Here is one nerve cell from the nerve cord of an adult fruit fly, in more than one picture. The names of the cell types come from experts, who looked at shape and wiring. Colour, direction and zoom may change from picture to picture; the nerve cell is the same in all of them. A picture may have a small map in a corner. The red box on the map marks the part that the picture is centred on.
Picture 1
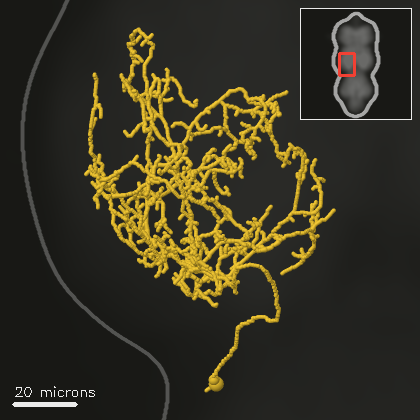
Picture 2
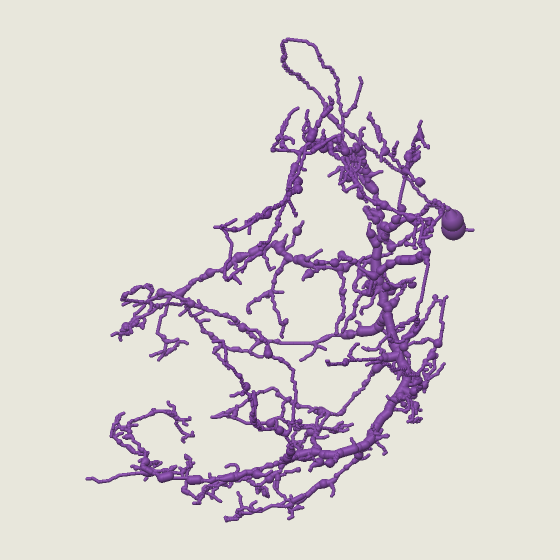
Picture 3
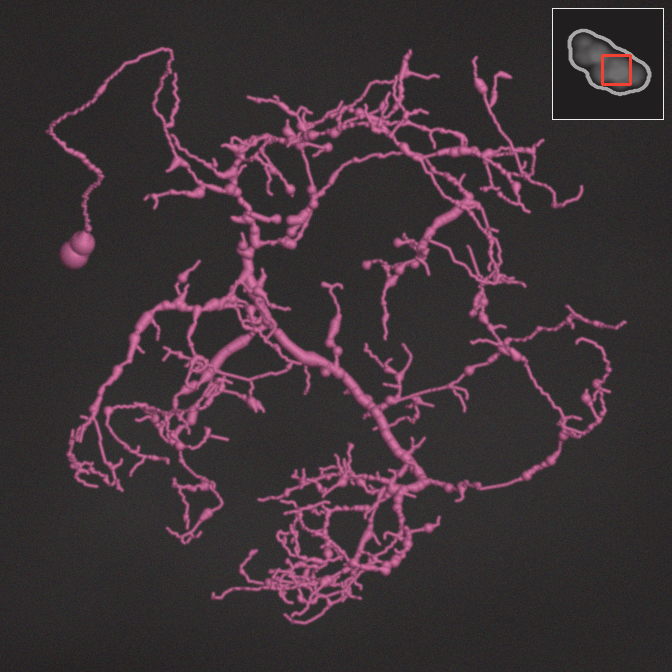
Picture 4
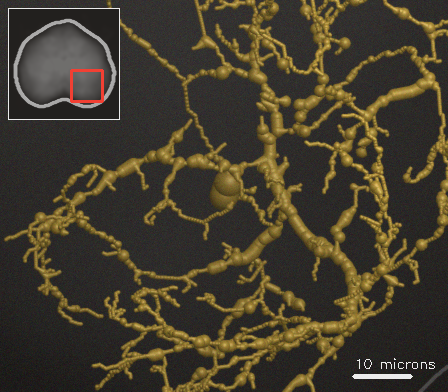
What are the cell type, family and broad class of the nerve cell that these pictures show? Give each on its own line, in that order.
IN03A038
hemilineage 03A
nerve-cord intrinsic neuron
